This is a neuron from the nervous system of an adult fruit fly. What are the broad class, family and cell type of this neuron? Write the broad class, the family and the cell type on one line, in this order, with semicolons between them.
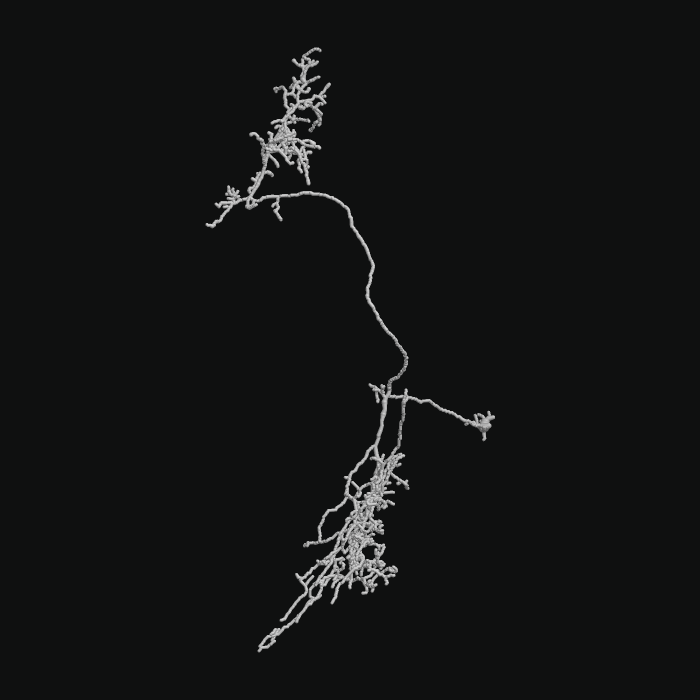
central-brain intrinsic neuron; hemilineage ALv1; CL114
